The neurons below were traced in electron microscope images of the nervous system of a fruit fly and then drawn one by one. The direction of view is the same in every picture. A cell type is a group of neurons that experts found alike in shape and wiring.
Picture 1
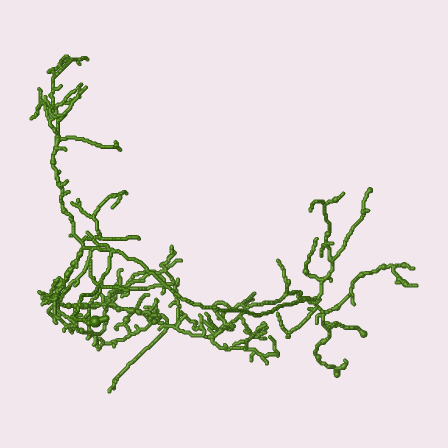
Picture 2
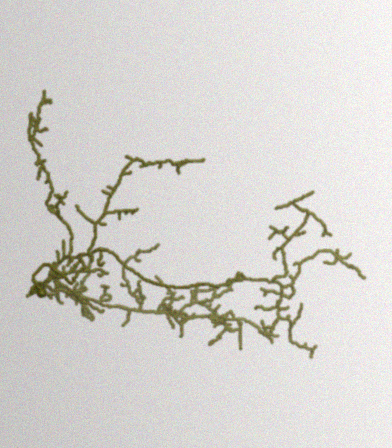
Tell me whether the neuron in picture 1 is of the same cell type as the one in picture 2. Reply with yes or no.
no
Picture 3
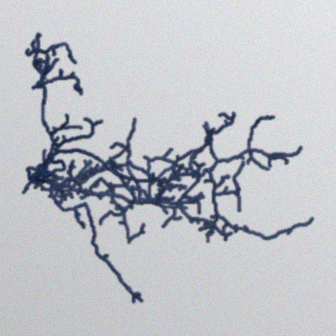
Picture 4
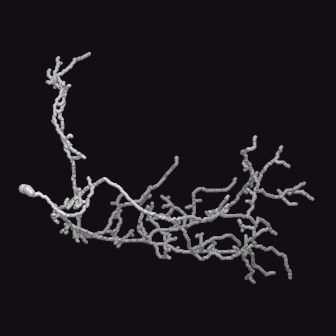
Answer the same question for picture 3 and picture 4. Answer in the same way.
no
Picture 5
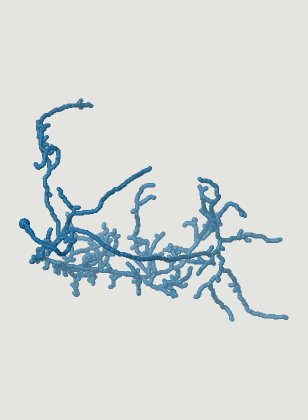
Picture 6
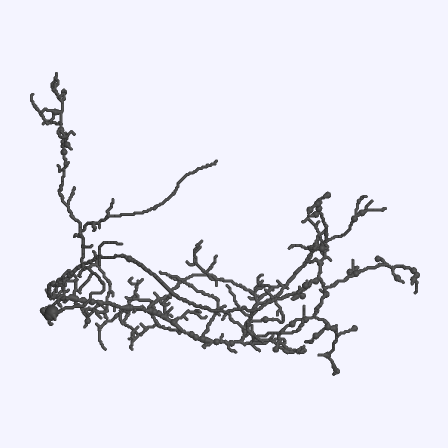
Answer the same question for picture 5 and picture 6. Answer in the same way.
yes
